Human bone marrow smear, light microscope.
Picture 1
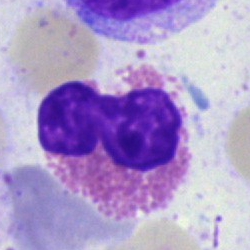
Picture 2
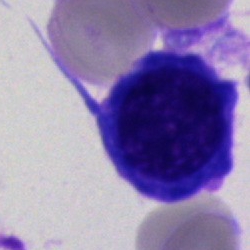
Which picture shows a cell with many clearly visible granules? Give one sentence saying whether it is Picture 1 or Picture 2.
For the cell in picture 1, the cytoplasm contains many visible granules.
